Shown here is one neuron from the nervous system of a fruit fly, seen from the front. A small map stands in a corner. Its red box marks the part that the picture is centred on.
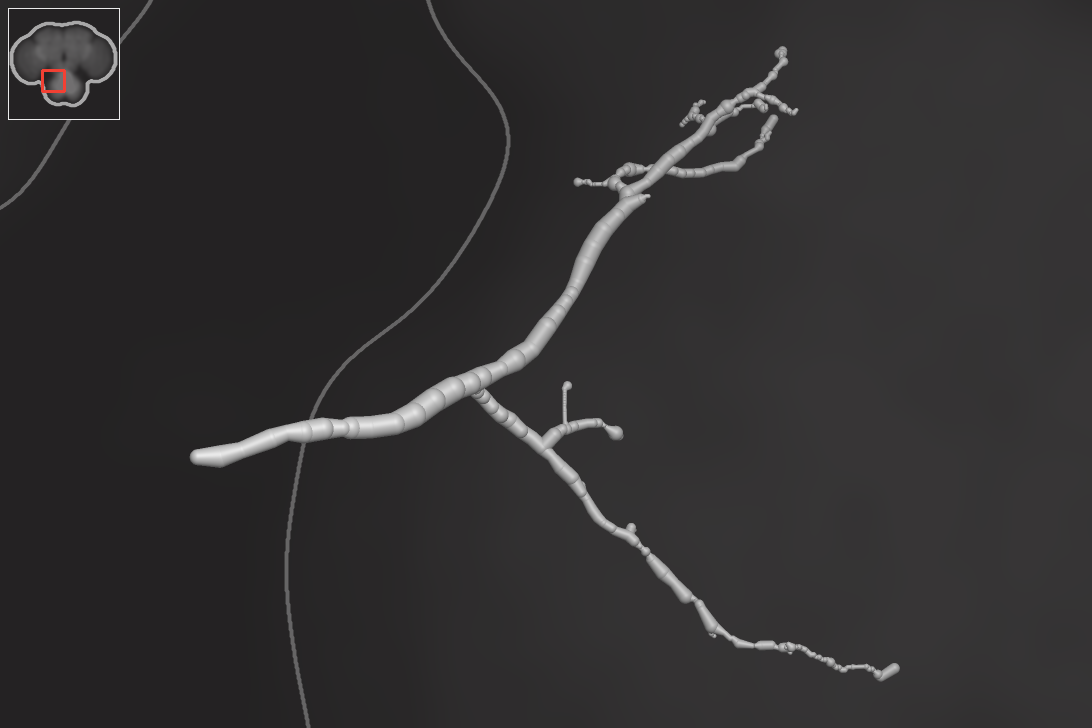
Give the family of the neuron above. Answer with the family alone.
class mechanosensory proprioceptive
